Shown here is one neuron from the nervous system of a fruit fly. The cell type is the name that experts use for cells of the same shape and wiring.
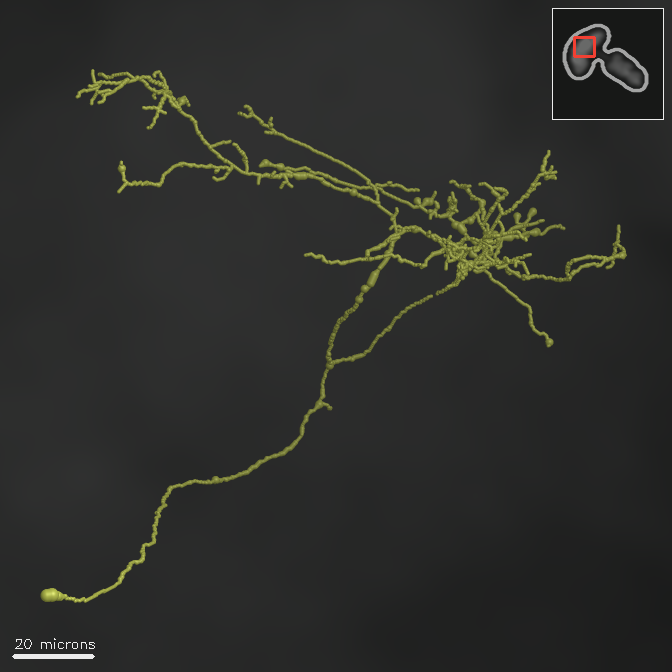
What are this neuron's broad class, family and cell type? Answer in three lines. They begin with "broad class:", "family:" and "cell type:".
broad class: central-brain intrinsic neuron
family: hemilineage DM1_antero_ventral
cell type: WED095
